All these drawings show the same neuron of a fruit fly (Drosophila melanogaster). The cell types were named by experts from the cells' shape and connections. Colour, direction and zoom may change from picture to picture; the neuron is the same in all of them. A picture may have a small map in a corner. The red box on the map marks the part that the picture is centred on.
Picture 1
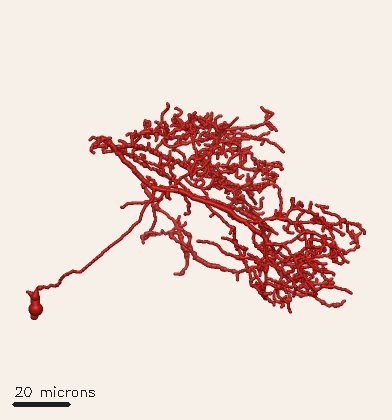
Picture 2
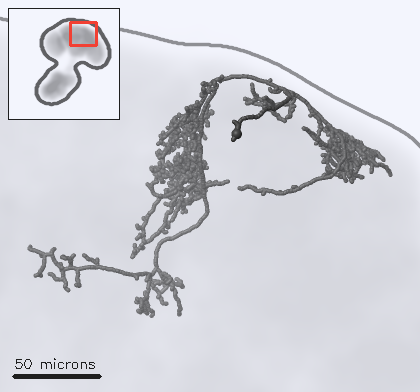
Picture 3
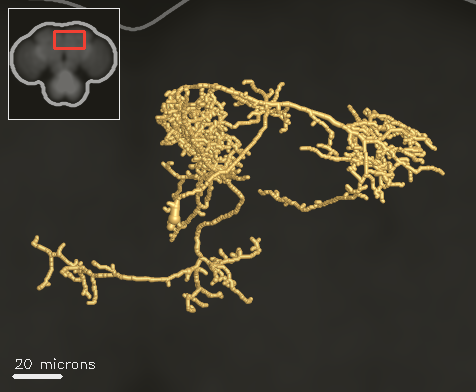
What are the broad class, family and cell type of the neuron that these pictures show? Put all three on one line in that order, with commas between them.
central-brain intrinsic neuron, hemilineage SMPad2, SMP080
